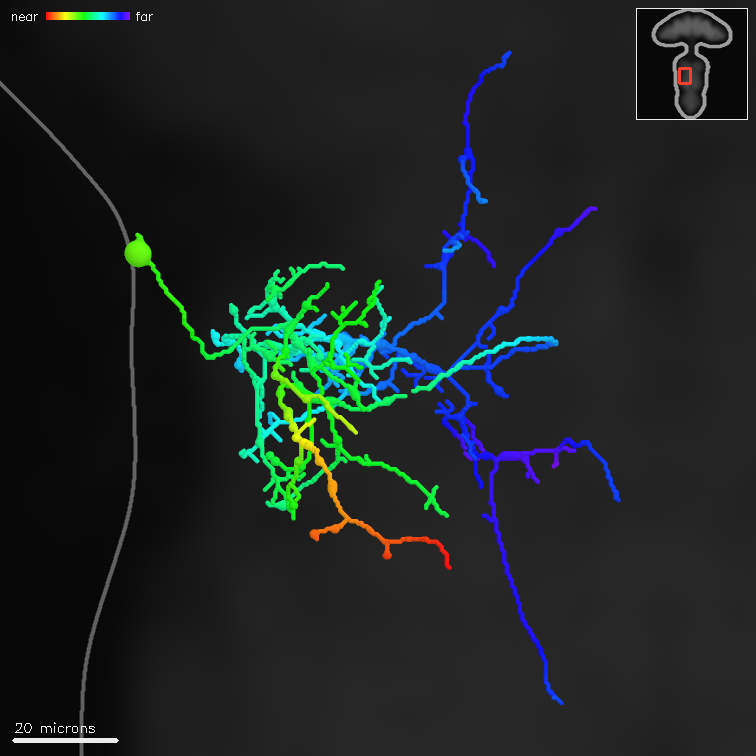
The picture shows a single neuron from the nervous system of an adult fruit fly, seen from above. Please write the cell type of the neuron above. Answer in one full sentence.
Belonging to the cell type IN17A095 is this neuron.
